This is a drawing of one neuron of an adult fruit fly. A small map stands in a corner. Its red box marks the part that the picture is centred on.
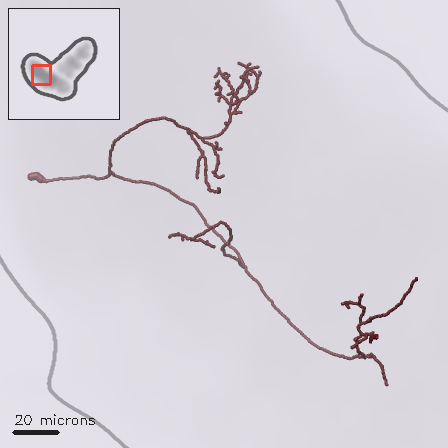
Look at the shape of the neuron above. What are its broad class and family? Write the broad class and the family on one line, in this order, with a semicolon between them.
central-brain intrinsic neuron; hemilineage AOTUv4_dorsal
